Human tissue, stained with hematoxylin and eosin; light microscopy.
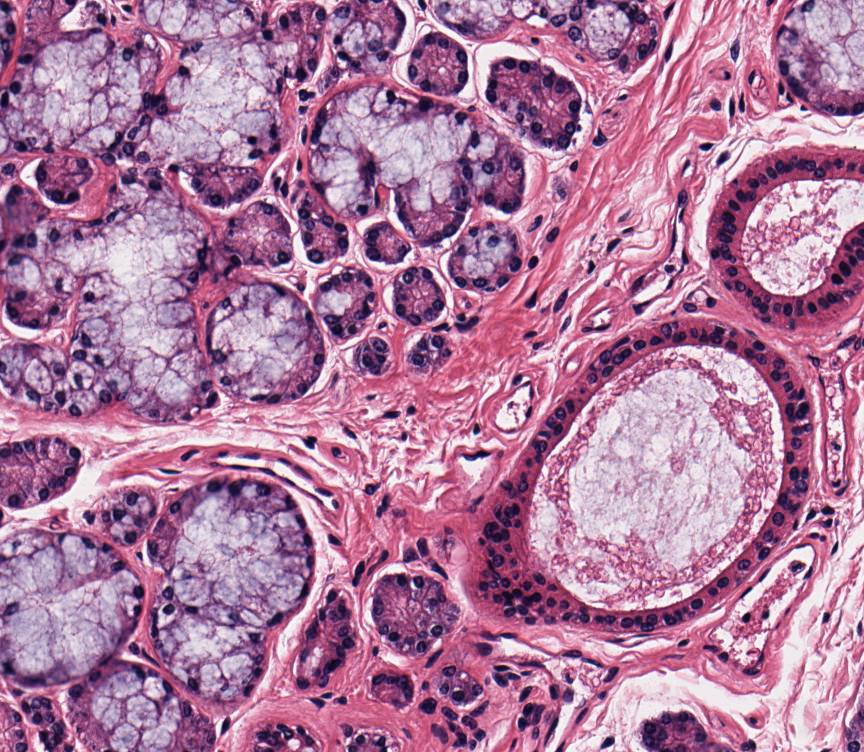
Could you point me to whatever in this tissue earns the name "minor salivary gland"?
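This is a minor salivary gland, and the left half of the field fits it well, since closely packed mucous acini fill most of it.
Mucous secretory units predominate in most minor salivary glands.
The acini are built from cells with pale, bubbly, grey-lilac cytoplasm and flattened nuclei pressed against the base. Over on the right you have larger ducts, lined by cuboidal to columnar epithelium with crowded, darkly stained nuclei.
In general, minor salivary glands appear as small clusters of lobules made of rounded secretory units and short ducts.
So the pairing of secretory acini with ducts in this field goes along with that make-up. No fat cells are present anywhere in the field.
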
